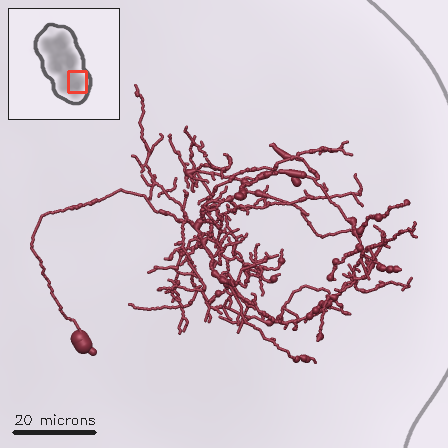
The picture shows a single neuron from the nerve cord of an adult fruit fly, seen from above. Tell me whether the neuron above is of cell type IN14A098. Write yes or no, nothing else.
no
